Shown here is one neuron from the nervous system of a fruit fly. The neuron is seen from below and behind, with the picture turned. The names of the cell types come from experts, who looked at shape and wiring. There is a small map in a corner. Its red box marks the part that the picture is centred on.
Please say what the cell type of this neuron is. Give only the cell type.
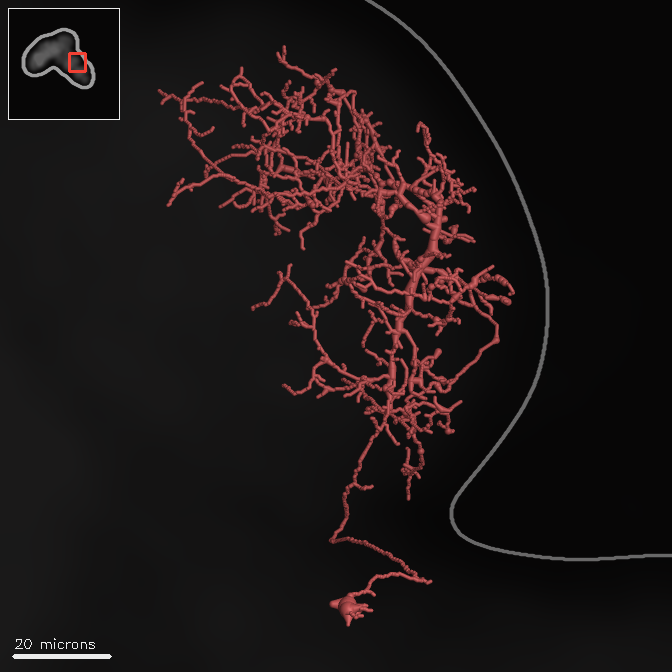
IN03A031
